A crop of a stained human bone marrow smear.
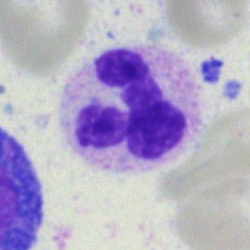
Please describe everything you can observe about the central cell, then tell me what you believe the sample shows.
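First, a smooth, round outline. The chromatin looks dense and dark purple, in coarse clumps. There is plenty of pale pinkish-lilac cytoplasm, with fine pink-violet granules spread evenly throughout it. This, then, is a segmented neutrophil.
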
